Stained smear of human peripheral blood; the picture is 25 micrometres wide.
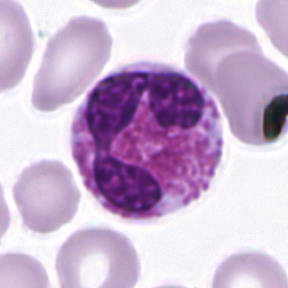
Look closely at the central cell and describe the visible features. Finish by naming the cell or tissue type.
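The cell has a smooth, round outline and measures about 14 micrometres across, about 2.25 times the width of a red cell lying whole in view. Its nuclear lobes run along the left, top and bottom of the cell, leaving the centre and right to cytoplasm. The chromatin is dark purple and coarsely clumped. Coarse, round granules of even size fill the cytoplasm. The cell is an eosinophil.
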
